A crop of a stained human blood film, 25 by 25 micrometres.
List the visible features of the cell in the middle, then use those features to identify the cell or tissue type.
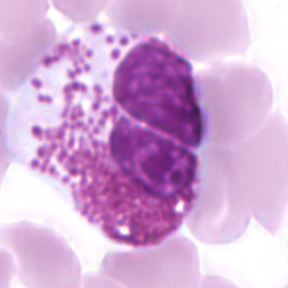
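See how the nucleus sits pushed up against the right side of the cell, its chromatin dark purple and condensed. The granules are pinkish-red, not blue-black, and they crowd most thickly in the lower part. This one's an eosinophil.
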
